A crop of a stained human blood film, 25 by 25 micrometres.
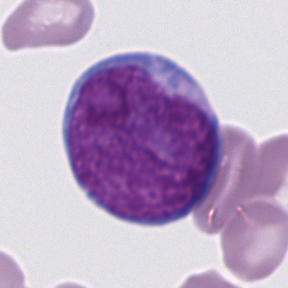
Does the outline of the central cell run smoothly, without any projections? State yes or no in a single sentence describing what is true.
Yes, it is a smooth edge that the cell has.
